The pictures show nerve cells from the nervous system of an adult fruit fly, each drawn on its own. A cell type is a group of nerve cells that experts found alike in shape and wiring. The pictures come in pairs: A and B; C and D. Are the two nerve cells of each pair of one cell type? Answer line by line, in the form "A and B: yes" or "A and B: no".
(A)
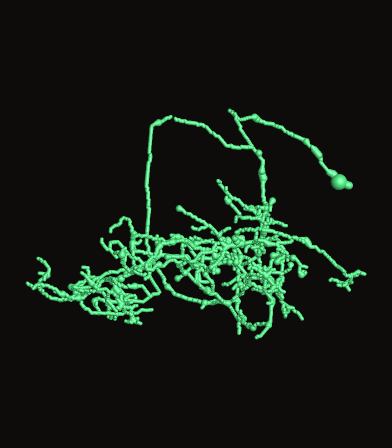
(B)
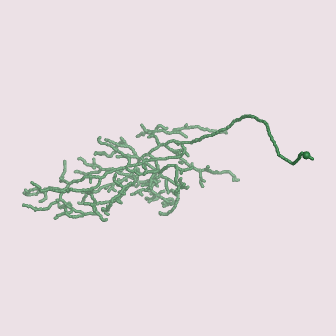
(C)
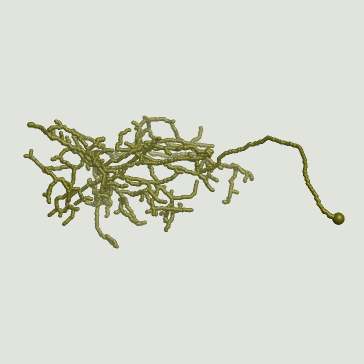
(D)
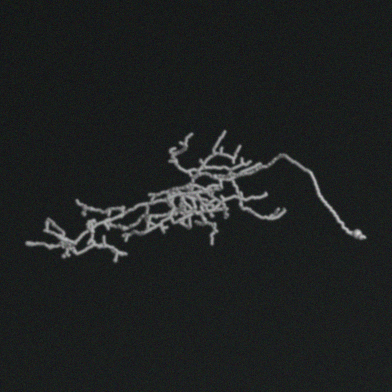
A and B: no
C and D: no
